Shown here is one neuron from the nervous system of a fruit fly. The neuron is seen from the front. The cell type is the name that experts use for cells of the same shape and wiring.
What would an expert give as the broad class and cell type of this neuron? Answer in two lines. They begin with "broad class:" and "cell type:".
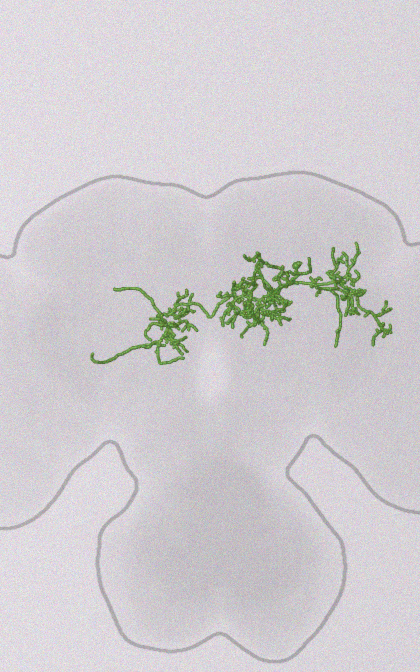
broad class: central-brain intrinsic neuron
cell type: PS272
